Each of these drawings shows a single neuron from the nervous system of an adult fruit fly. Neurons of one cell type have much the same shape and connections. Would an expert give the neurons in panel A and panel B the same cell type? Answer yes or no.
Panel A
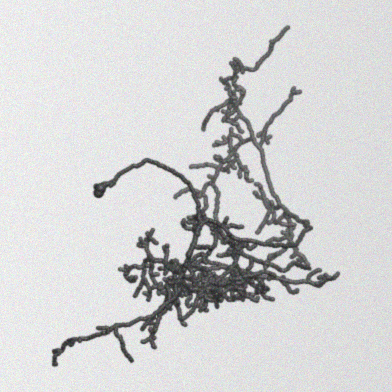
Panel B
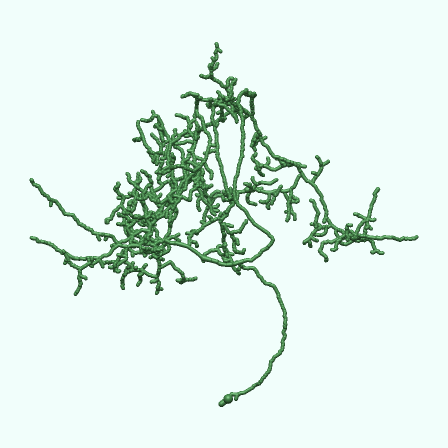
yes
